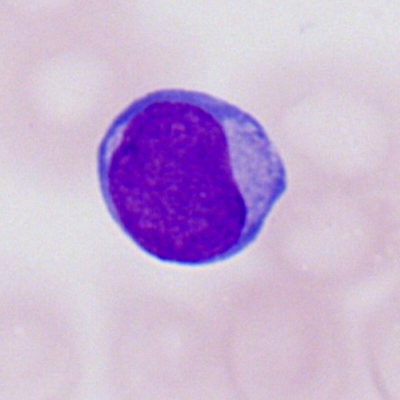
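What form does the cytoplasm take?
A thin rim that widens into a crescent on the right side.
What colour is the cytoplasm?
Blue, darkest at the outer edge of the cell.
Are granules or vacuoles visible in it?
Neither is visible.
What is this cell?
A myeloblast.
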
